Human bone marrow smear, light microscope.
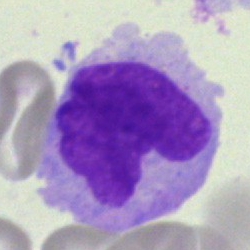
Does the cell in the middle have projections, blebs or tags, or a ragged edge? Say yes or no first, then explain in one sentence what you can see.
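Yes. The cell border is irregular and ruffled, most clearly along the top edge.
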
